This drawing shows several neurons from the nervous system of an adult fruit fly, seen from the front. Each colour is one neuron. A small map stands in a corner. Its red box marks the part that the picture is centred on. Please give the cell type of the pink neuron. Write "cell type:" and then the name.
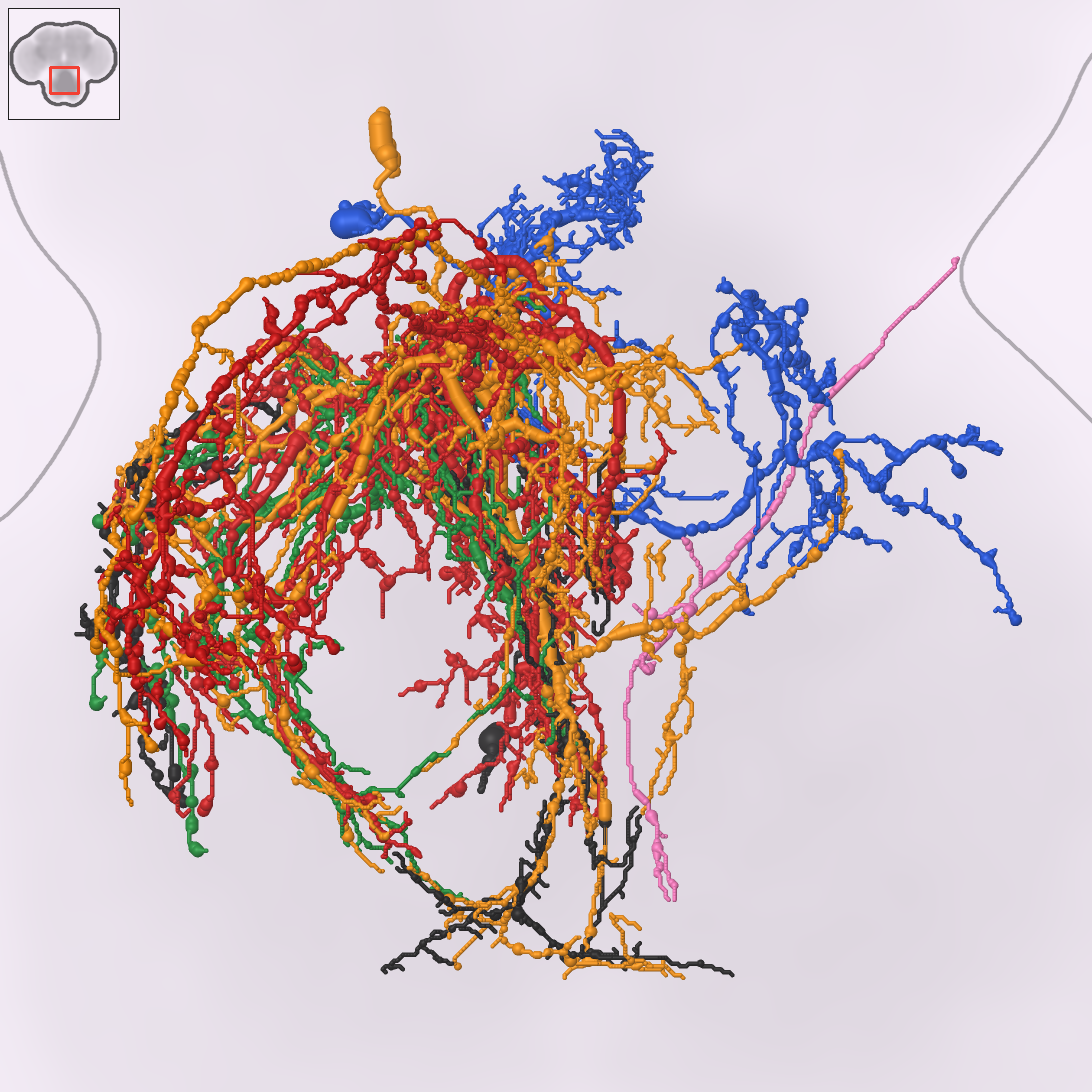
cell type: SNxx22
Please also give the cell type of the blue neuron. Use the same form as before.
cell type: IN01A045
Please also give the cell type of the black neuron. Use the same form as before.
cell type: IN03A055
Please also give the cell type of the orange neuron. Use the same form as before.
cell type: IN12A009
